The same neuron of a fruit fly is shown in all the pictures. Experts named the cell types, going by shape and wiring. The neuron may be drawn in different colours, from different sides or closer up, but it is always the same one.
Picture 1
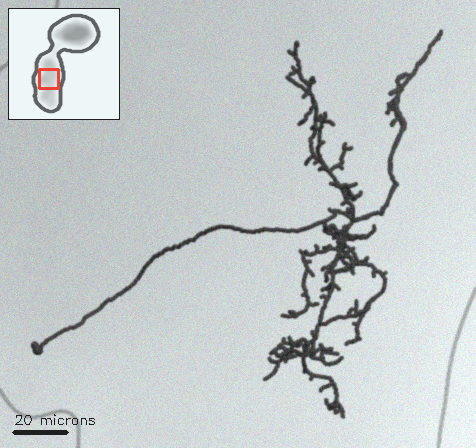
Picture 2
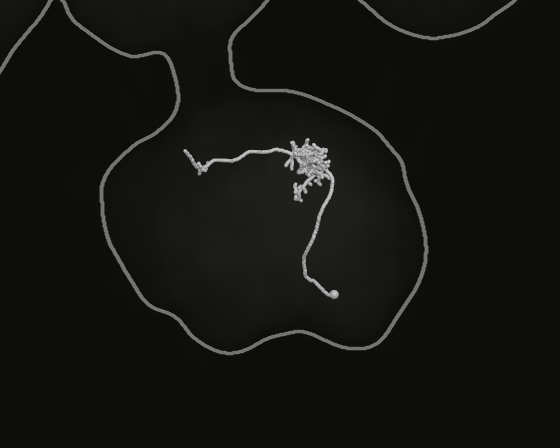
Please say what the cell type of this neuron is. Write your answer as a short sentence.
The cell type is IN06A044.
